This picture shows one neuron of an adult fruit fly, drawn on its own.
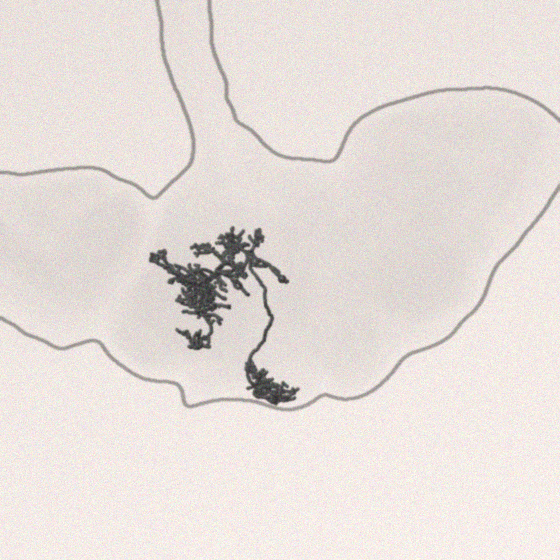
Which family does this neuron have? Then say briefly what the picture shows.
The family is LHPV. Its broad class is central-brain intrinsic neuron. It is in the brain and does not reach the nerve cord. The cell body is in the middle of the picture.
